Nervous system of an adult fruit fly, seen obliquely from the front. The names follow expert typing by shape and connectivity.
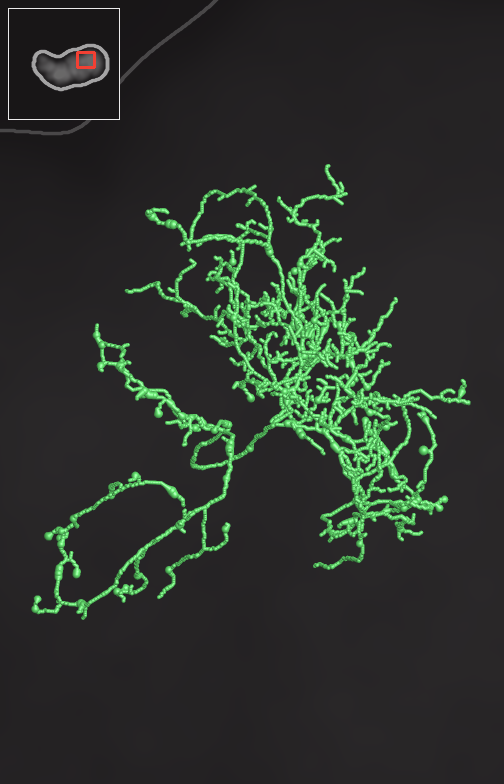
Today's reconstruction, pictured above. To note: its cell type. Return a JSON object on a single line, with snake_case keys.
{"cell_type": "CRE027"}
